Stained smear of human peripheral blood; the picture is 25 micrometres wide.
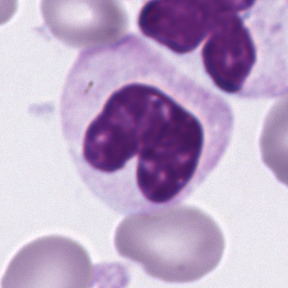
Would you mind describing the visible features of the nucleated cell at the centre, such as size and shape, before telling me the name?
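The outline here is smooth and roughly round. Now follow the nucleus: it is kidney-shaped, with a deep notch that opens downward, and it measures about 11 micrometres across. Its dark purple chromatin has small paler patches scattered through it, and you won't find any distinct nucleoli. This is a band neutrophil.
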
